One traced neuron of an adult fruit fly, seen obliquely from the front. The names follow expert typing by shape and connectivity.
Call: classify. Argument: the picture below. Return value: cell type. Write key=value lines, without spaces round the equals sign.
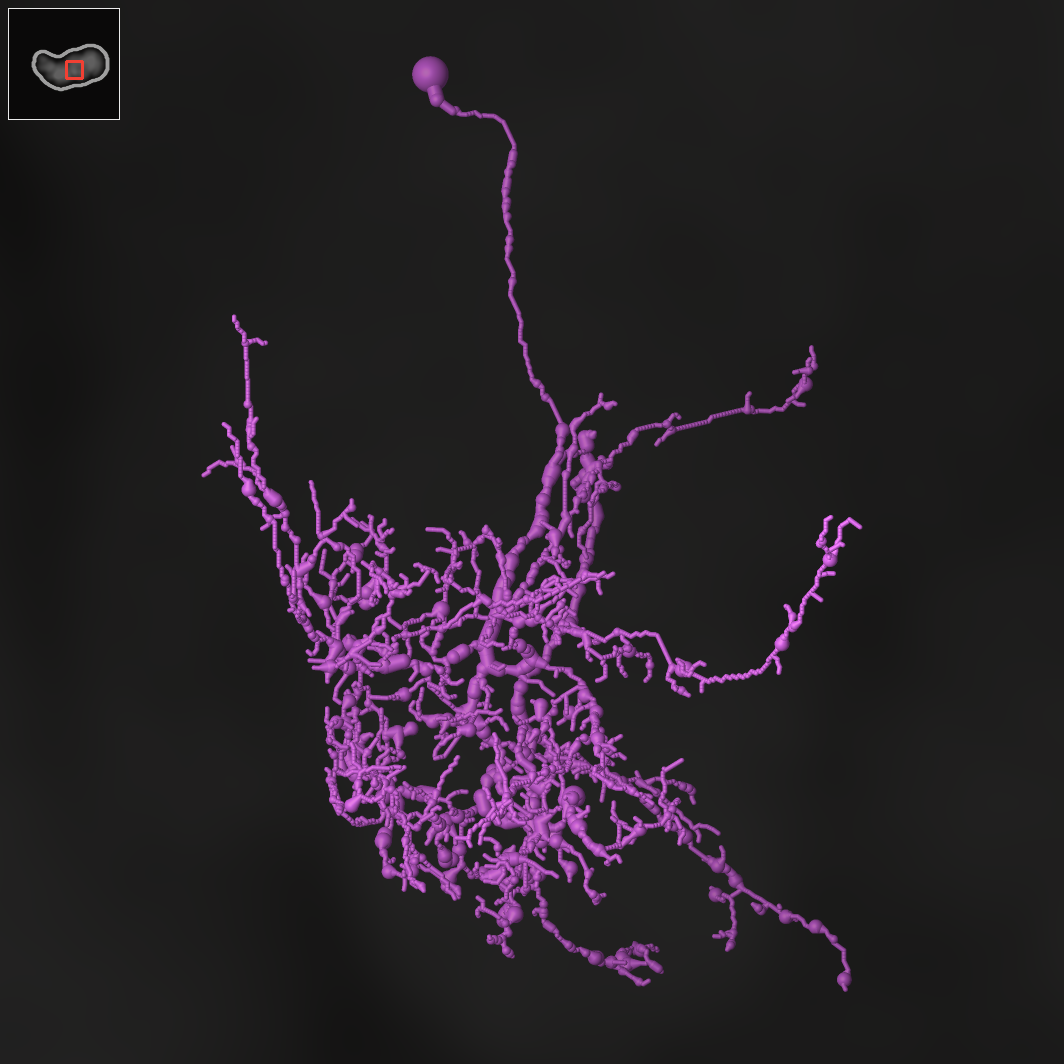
cell_type=WED165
